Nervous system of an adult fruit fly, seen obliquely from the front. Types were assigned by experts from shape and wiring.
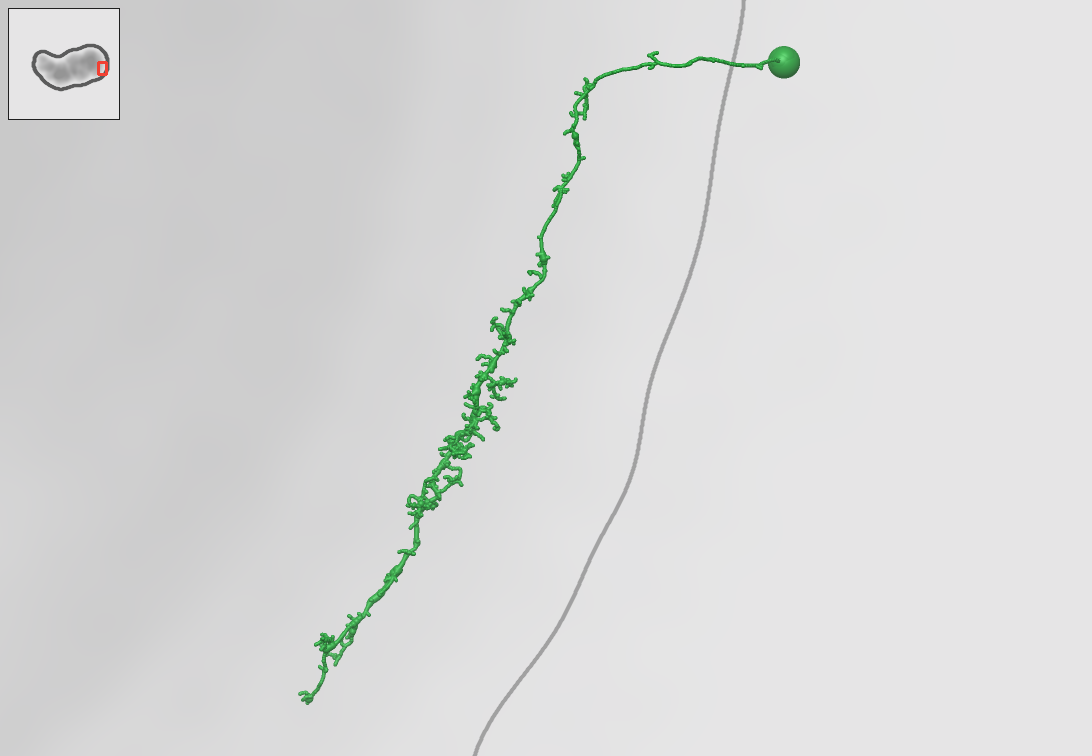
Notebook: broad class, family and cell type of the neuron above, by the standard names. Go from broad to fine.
optic-lobe intrinsic neuron; Dm; Dm3c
